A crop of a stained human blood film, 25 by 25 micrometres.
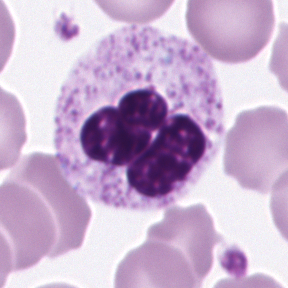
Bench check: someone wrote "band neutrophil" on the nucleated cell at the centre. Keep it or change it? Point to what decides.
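The name band neutrophil does not fit; this cell is a segmented neutrophil. What decides is that the nucleus is made up of lobes, with dense, dark purple chromatin throughout them.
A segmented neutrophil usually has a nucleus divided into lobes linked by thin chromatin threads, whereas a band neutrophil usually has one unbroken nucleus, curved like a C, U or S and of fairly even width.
The lobed nucleus therefore speaks against band neutrophil. Fine violet granules are scattered through the pale pinkish-lilac rim of cytoplasm that surrounds the nucleus on all sides.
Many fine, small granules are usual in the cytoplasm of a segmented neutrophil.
No nucleolus can be seen in any lobe.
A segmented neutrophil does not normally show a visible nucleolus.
The cell is round with a smooth, even edge, the nucleus measures about 11 by 10 micrometres, and no vacuoles are visible in the cytoplasm.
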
